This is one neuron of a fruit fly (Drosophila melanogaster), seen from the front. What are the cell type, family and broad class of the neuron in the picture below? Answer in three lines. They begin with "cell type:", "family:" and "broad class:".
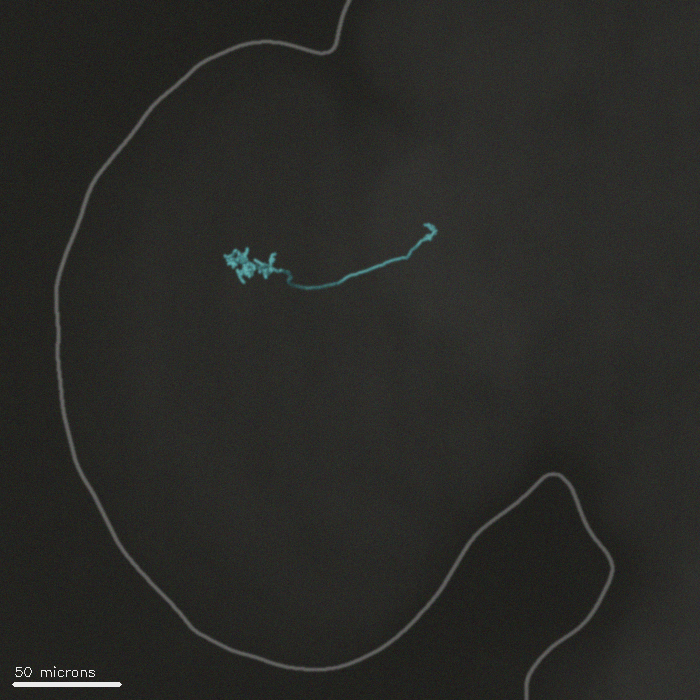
cell type: Tm20
family: Tm
broad class: optic-lobe intrinsic neuron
